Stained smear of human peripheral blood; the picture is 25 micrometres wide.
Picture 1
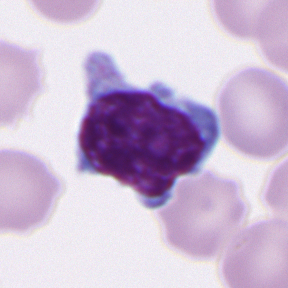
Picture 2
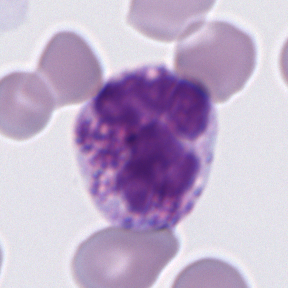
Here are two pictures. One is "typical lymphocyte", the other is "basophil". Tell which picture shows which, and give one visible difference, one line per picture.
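The cell in picture 1 is a typical lymphocyte. The nucleus is a single oval mass without lobes.
The cell in picture 2 is a basophil. The nucleus is divided into several lobes.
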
